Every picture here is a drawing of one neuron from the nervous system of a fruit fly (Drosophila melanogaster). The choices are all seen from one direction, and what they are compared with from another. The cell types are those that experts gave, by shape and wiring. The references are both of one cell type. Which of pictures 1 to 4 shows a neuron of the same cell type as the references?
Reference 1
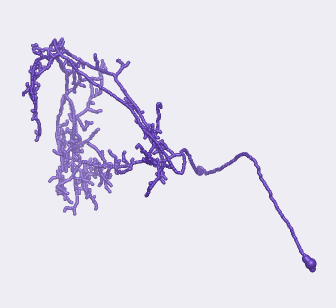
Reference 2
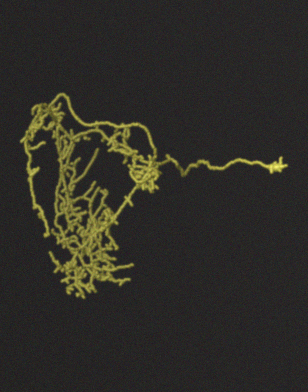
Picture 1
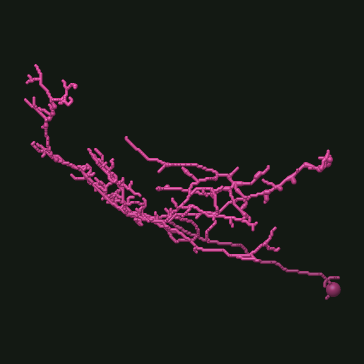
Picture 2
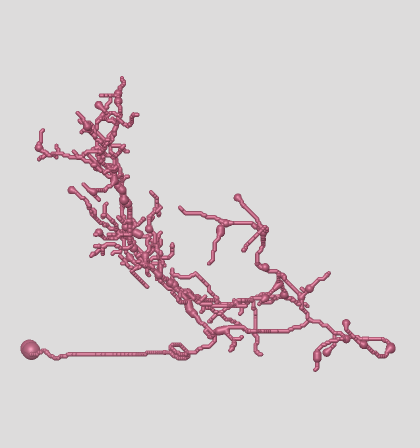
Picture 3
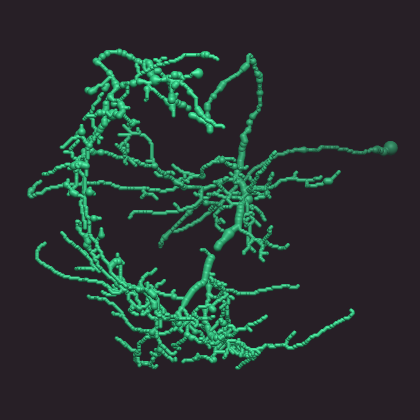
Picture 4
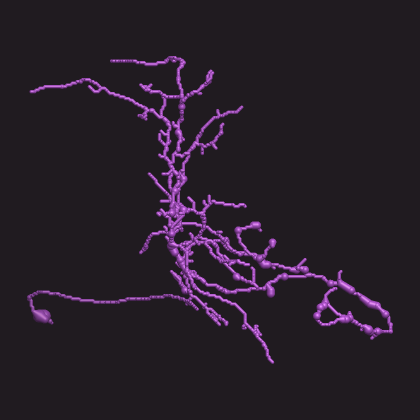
3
